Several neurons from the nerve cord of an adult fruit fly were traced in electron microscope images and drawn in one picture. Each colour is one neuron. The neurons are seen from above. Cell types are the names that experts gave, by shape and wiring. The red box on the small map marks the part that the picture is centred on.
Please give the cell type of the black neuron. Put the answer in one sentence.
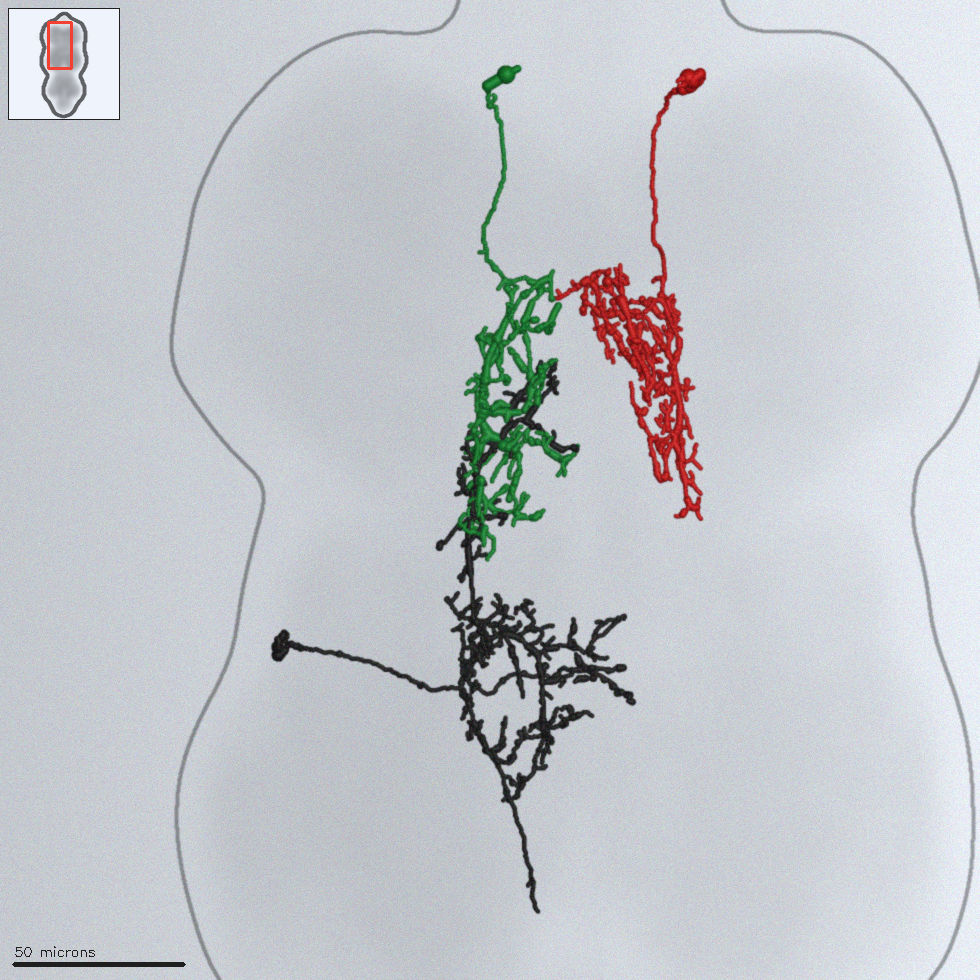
The cell type is IN09A020.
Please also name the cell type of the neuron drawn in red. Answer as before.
The cell type is IN09A018.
